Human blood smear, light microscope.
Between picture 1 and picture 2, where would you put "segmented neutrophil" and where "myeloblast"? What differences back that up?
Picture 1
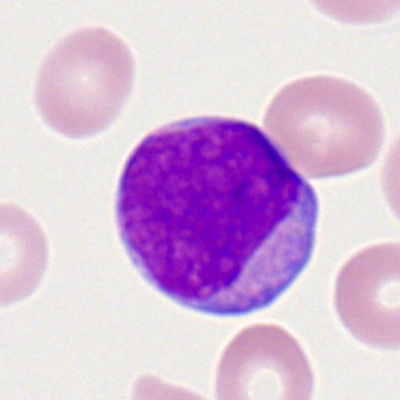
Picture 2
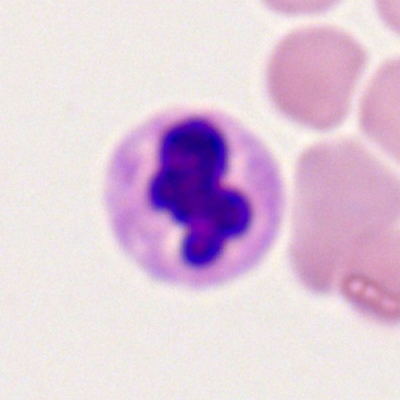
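Answer: picture 1 shows a myeloblast, picture 2 a segmented neutrophil. Both cells have a round, smooth outline. In the myeloblast the cytoplasm is scant, forming a pale blue crescent on the lower right side, with no distinct granules and no vacuoles; the cell surface has no projections, and a red cell touches the cell at its upper right edge.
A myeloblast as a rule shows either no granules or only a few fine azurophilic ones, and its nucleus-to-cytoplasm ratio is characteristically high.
In the segmented neutrophil the nucleus is divided into several lobes joined together, with dark purple, dense chromatin and no visible nucleoli.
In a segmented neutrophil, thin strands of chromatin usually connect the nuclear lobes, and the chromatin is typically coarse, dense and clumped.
Its pale pinkish-lilac cytoplasm surrounds the nucleus on all sides and lacks large orange-red granules.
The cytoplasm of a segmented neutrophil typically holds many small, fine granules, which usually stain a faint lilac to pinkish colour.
In summary, the myeloblast has scant pale blue cytoplasm without distinct granules, while the segmented neutrophil has a lobed nucleus with pinkish-lilac cytoplasm all round it.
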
